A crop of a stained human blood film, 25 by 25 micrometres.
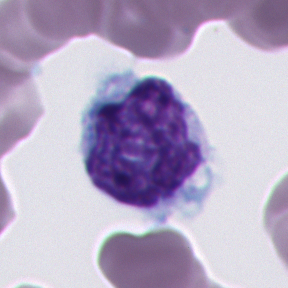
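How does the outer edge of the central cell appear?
Ragged and ill-defined; wispy, frayed cytoplasm extends from its upper left and lower right.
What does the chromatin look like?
Dark purple and coarsely clumped, with paler streaks between the clumps; the nucleus is about 11 micrometres across.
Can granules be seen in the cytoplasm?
No distinct granules are visible.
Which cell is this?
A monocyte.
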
